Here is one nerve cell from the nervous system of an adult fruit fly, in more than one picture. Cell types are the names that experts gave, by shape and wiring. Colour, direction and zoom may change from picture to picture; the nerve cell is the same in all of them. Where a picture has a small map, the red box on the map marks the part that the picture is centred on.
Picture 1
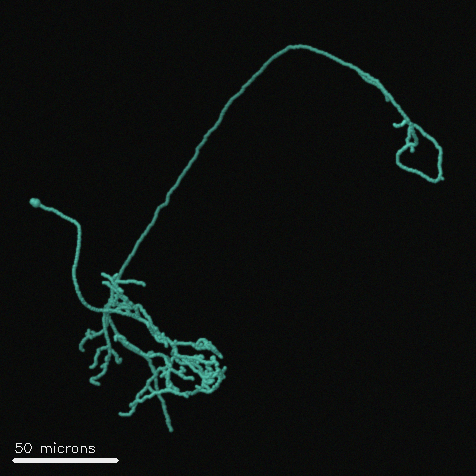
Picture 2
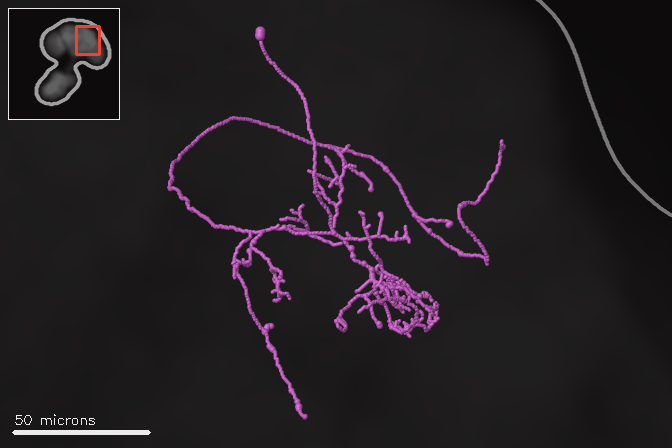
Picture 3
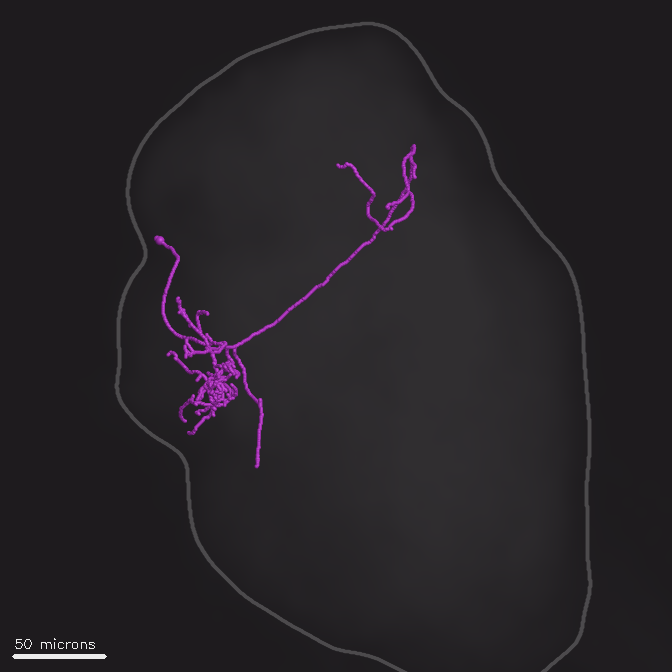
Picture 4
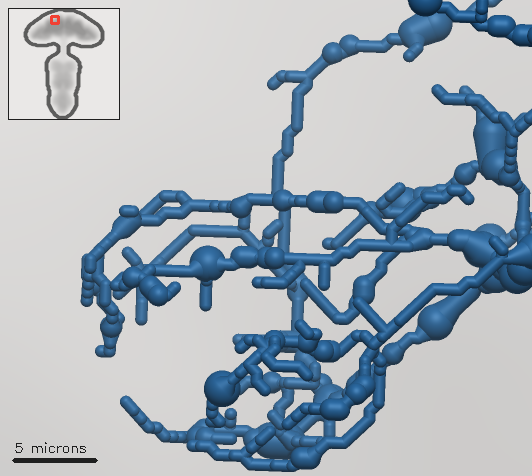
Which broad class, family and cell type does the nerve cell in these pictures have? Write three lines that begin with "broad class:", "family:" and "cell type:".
broad class: central-brain intrinsic neuron
family: hemilineage ALad1
cell type: M_adPNm7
